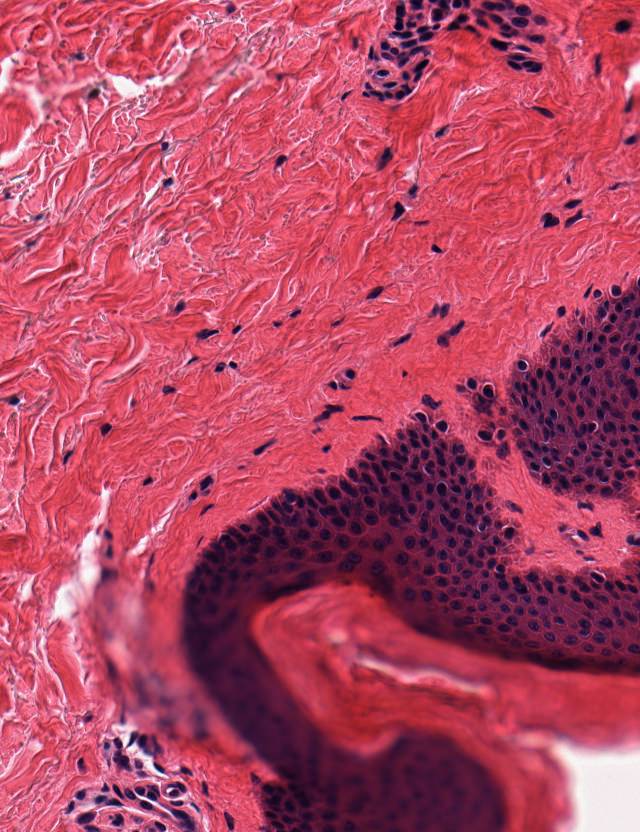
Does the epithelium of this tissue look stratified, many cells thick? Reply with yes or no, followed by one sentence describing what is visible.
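Yes. The epithelium is stratified squamous, forming a thick curved band of crowded cells with dark oval nuclei.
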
